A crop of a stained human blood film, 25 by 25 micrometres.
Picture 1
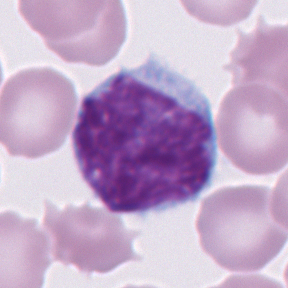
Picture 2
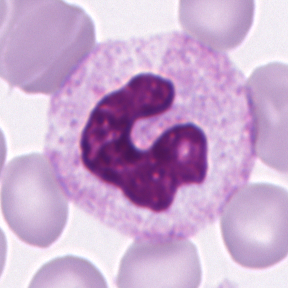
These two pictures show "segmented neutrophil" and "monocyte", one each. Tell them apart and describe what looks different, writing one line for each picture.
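The cell in picture 1 is a monocyte. The cytoplasm shows no distinct granules.
The cell in picture 2 is a segmented neutrophil. Fine pinkish-violet granules are spread evenly through the cytoplasm.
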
